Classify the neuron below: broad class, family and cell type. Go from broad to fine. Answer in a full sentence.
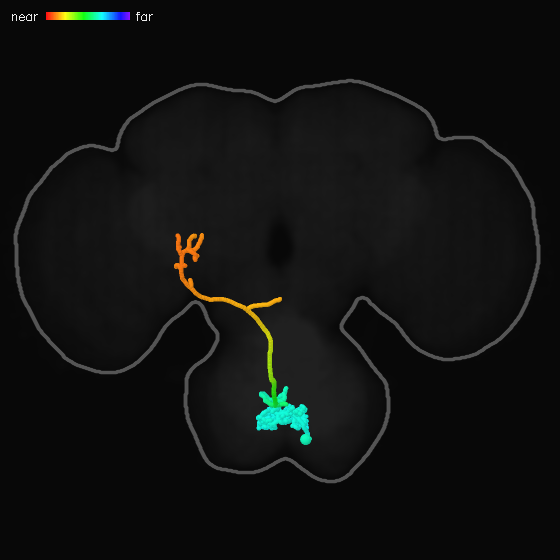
An ascending neuron of hemilineage 10B, type AN10B019.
